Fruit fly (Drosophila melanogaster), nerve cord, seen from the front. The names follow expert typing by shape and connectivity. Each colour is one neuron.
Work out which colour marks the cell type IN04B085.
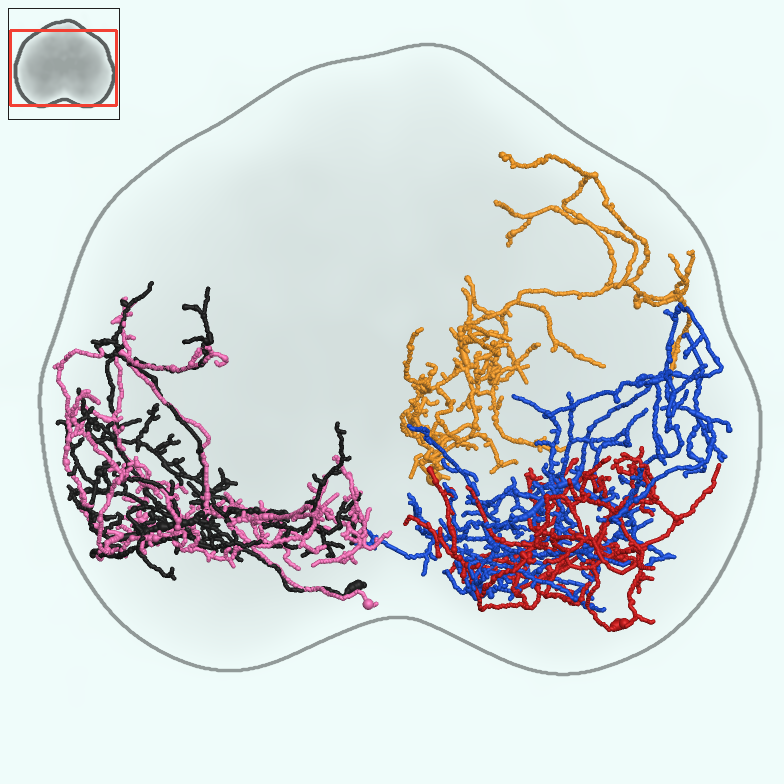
blue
